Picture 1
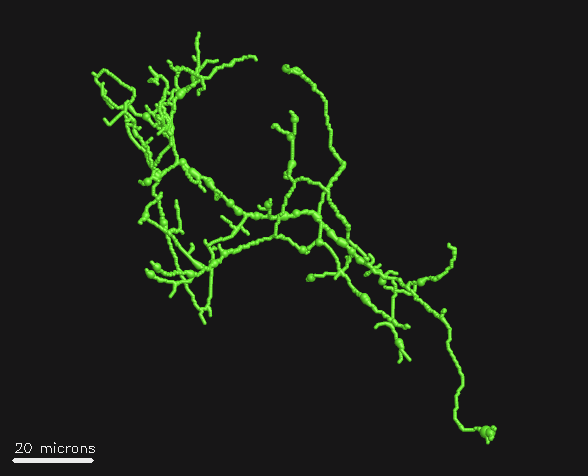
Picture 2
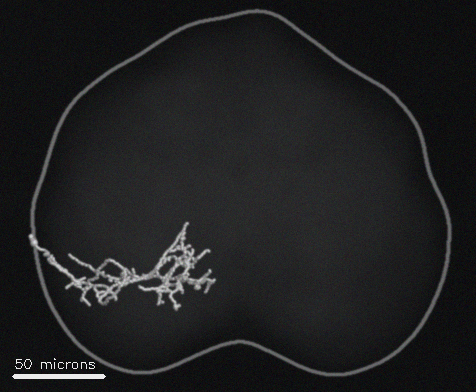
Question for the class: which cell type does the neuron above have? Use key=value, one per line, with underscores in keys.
cell_type=IN20A.22A062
